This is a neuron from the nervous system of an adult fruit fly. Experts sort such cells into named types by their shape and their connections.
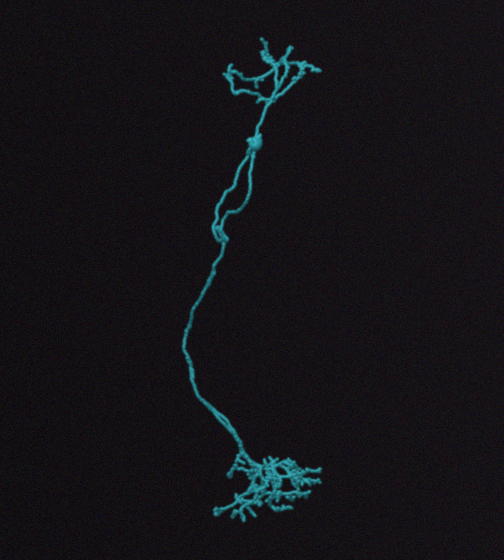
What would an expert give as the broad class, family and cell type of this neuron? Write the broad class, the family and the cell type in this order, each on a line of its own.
visual projection neuron
hemilineage VPNp2
LC18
